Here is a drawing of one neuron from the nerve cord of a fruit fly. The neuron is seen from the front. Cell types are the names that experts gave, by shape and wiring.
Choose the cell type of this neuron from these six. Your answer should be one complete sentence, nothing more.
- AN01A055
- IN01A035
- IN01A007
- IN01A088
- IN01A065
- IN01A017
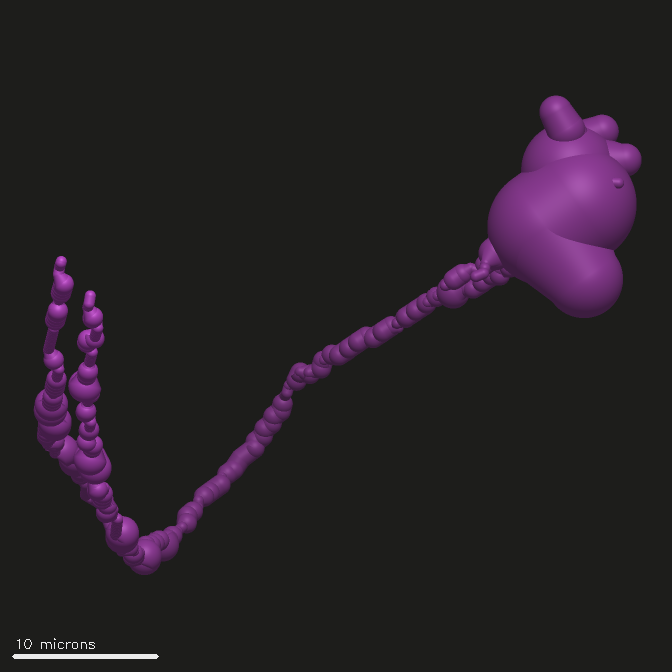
This neuron carries the cell type designation AN01A055.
